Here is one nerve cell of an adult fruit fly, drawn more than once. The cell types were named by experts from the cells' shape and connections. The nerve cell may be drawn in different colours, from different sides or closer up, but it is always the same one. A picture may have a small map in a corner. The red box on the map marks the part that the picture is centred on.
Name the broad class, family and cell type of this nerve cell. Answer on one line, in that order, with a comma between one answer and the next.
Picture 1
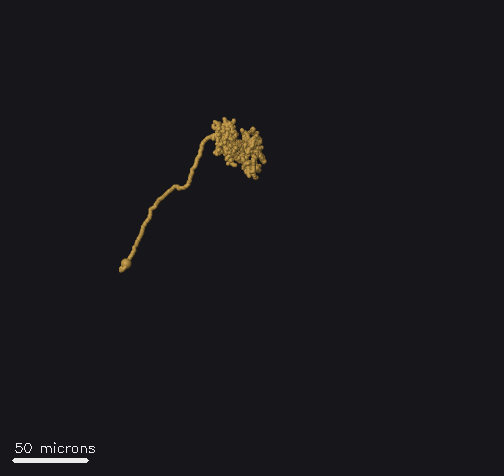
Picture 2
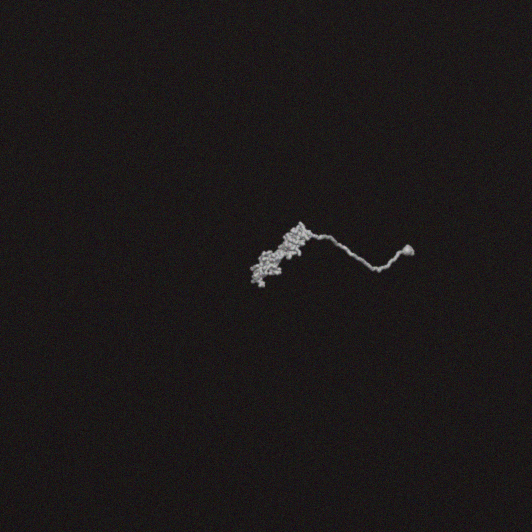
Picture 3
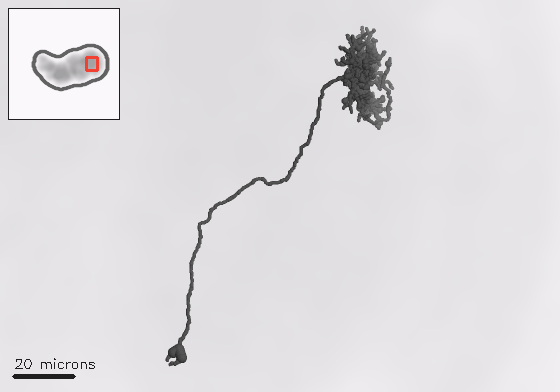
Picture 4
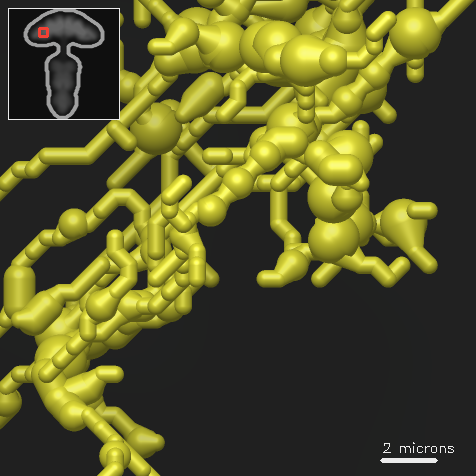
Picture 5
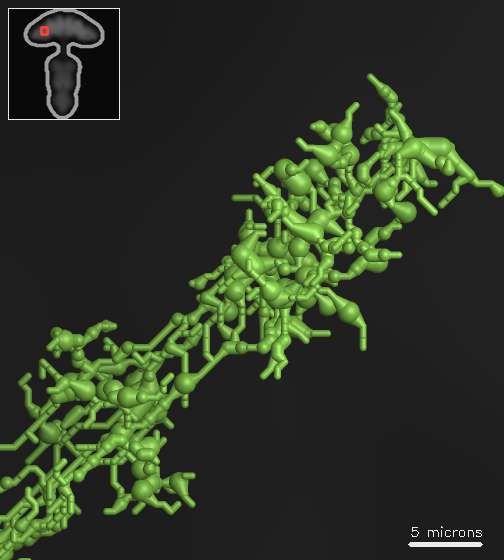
optic-lobe intrinsic neuron, Li, Li14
